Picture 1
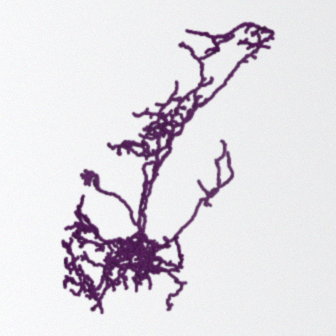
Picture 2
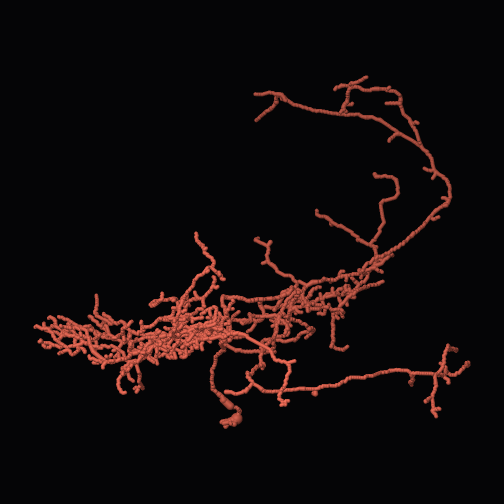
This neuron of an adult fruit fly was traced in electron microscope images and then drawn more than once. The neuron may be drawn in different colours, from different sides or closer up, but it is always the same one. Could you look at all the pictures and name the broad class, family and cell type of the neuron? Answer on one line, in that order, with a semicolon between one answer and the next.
central-brain intrinsic neuron; hemilineage SMPpm1; SMP455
